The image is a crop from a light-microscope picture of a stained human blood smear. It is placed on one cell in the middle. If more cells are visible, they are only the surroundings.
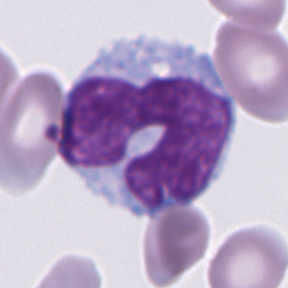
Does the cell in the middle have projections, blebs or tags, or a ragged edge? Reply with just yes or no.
Yes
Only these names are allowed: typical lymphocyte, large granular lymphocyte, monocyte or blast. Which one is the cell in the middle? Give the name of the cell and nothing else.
monocyte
